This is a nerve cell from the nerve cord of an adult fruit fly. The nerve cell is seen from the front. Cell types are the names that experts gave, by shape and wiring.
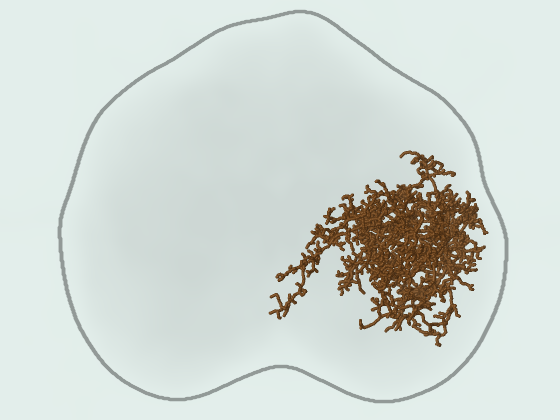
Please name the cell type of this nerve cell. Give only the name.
IN21A004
